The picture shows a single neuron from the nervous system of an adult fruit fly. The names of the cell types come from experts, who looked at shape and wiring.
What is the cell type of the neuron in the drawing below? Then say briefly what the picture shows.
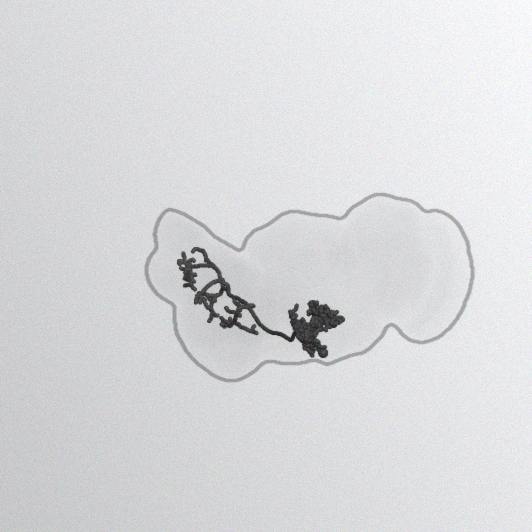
The cell type is DNge007. It is a descending neuron. In this view it is wider than it is tall.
